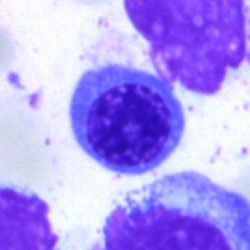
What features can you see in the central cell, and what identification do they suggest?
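The nucleus lies slightly off-centre, displaced toward the lower right of the cell. It is surrounded by a moderate rim of blue cytoplasm. No granules are visible in this cytoplasm, and no vacuoles are present. The cell is an erythroblast.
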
